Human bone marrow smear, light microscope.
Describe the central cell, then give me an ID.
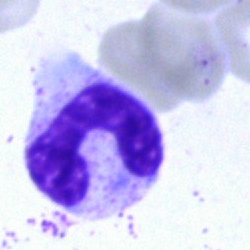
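Looking at the nucleus, I see one unsegmented curved band, shaped like a horseshoe, its opening facing downward. Its chromatin is dark purple and coarsely clumped. Fine pinkish-violet granules are scattered through the cytoplasm, and I see no vacuoles. This is a band neutrophil.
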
